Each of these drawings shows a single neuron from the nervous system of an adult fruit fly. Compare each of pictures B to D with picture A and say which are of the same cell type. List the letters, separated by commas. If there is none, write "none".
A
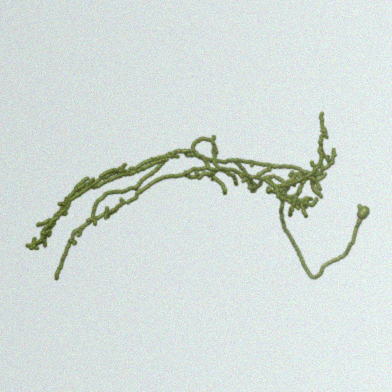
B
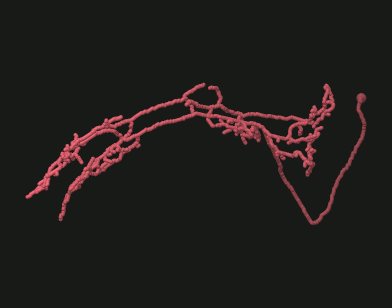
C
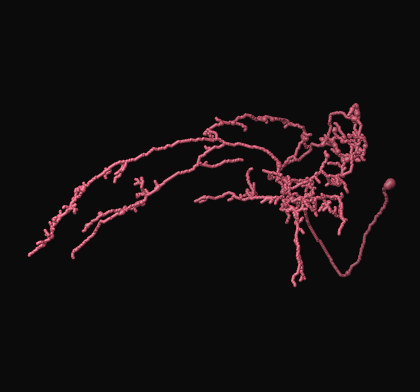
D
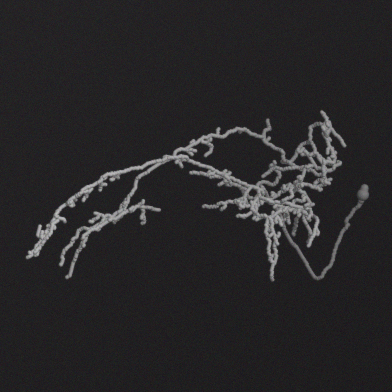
B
